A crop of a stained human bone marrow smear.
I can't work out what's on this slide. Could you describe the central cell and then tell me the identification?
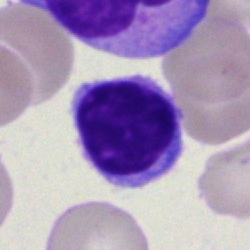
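Roughly round, this cell has a slightly uneven edge. Its chromatin is dense and stains dark purple. The rim of cytoplasm is widest at the lower right, and no vacuoles are seen within it. This central cell is a lymphocyte.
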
